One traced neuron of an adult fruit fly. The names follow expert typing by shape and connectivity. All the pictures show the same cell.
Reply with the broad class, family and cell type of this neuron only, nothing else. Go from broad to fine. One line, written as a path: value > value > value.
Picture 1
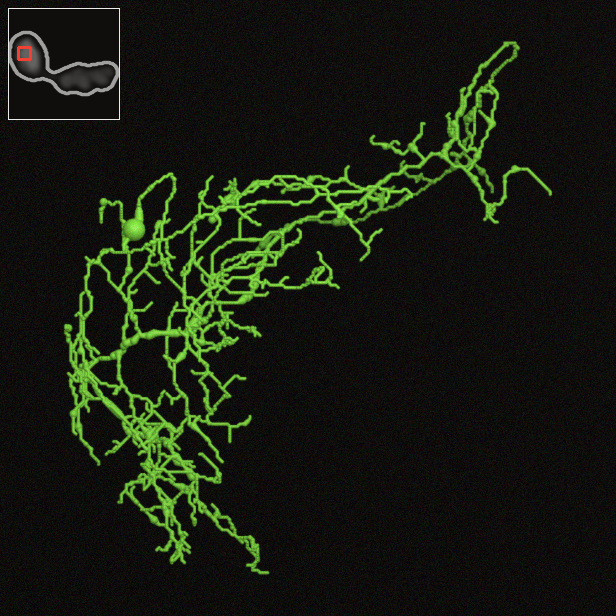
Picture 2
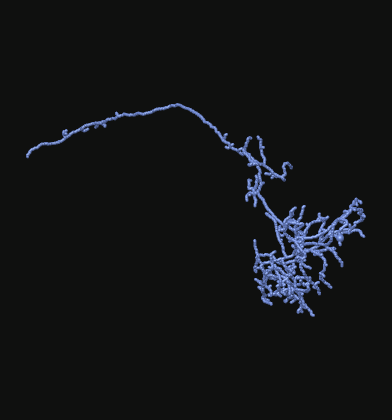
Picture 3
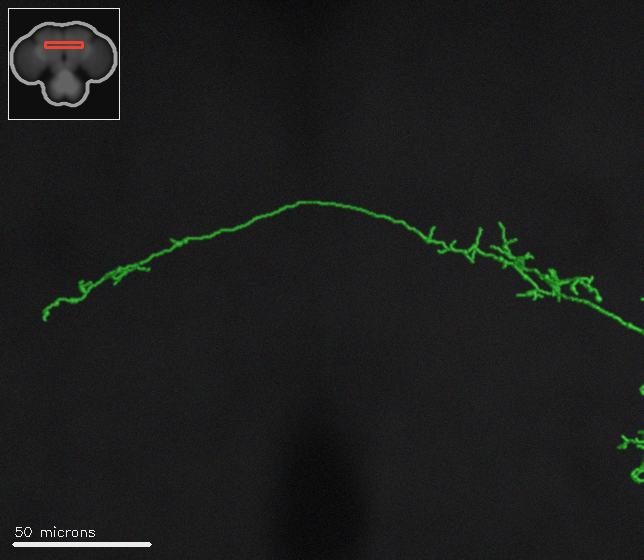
central-brain intrinsic neuron > hemilineage VLPl2_medial > AVLP178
